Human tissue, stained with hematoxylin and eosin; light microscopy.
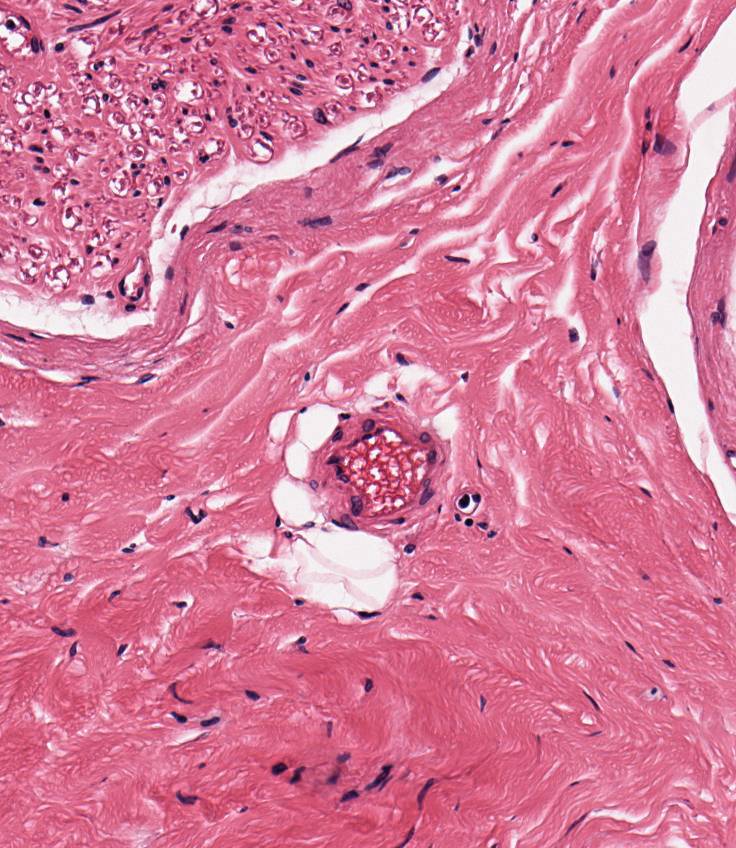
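Tibial nerve. I see mostly dense pink collagenous connective tissue, especially in the lower half. Near centre, a small blood vessel packed with red blood cells, with a small group of adipocytes against its left side. Fibroblast nuclei scattered through the collagen look sparse, dark, elongated.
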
